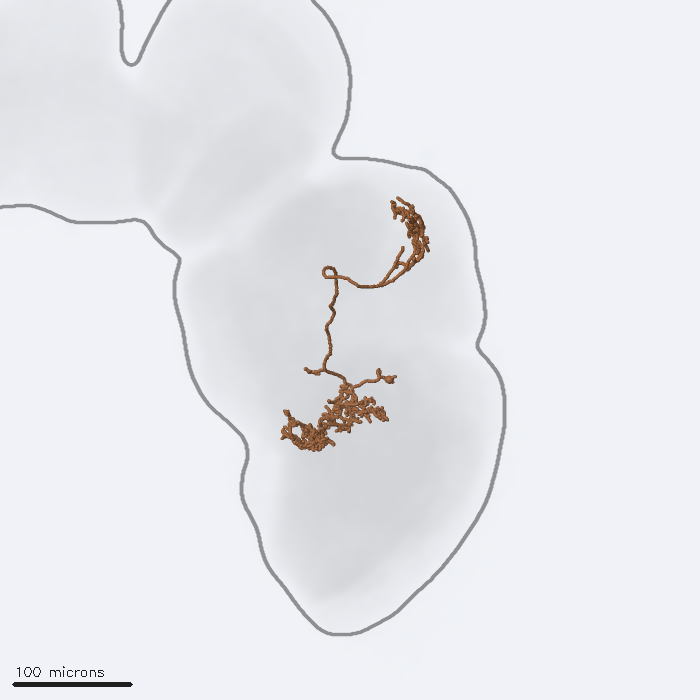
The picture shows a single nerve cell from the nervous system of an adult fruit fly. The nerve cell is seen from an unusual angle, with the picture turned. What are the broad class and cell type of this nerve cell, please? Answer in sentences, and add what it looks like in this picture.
This is a central-brain intrinsic neuron. Its cell type is SMP603. The cell body is in the middle of the picture. By the scale bar it is about 200 microns tall in this view.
